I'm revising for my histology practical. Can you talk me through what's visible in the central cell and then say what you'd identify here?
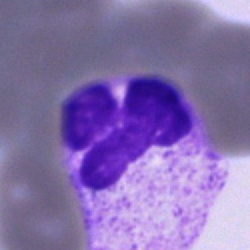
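The cell outline is irregular rather than round. Its chromatin is dark purple and dense, and no nucleoli are visible in the nucleus. The cell is a segmented neutrophil.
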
